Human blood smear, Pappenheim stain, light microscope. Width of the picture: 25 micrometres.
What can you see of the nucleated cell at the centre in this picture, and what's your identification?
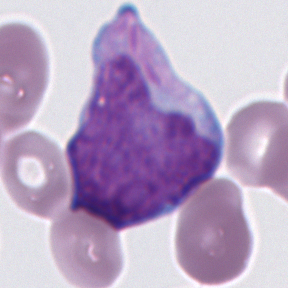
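Let your eye travel to the pointed top of the nucleated cell at the centre, where it ends in a small, darker blue tip. The upper border of the nucleus is irregular and uneven. Follow the cell's edge and you'll find a thin, darker blue rim lining it. No distinct granules show in the cytoplasm. This cell is an atypical promyelocyte.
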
